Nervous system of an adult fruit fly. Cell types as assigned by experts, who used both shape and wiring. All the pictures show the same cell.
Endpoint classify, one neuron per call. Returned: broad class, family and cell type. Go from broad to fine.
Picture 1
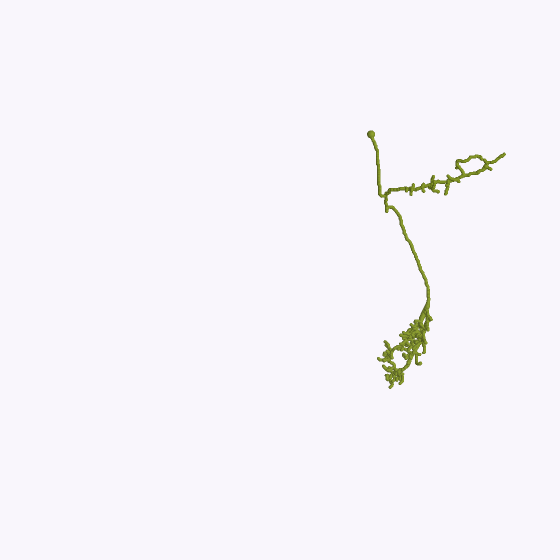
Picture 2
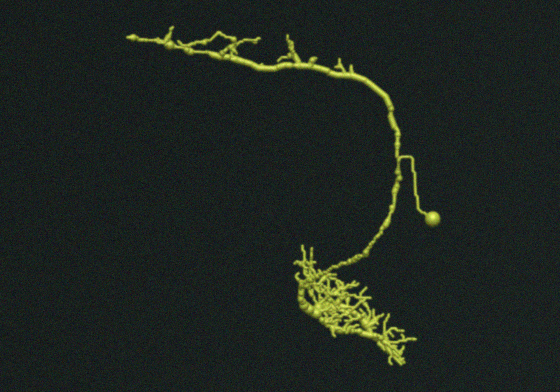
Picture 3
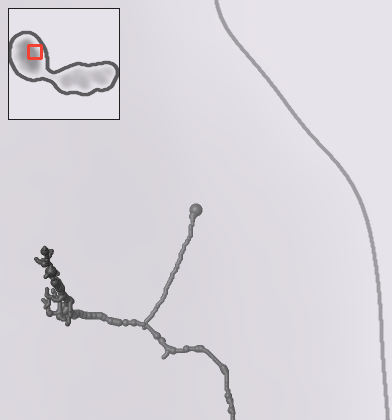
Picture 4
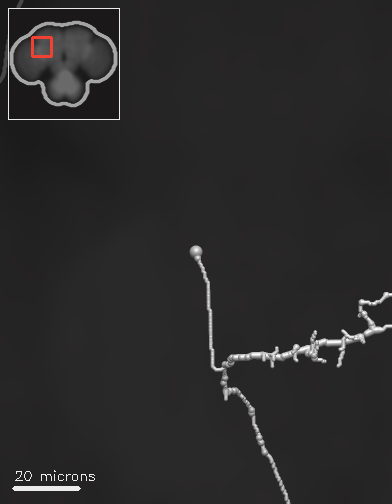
visual projection neuron; hemilineage VPNd1; LPLC1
